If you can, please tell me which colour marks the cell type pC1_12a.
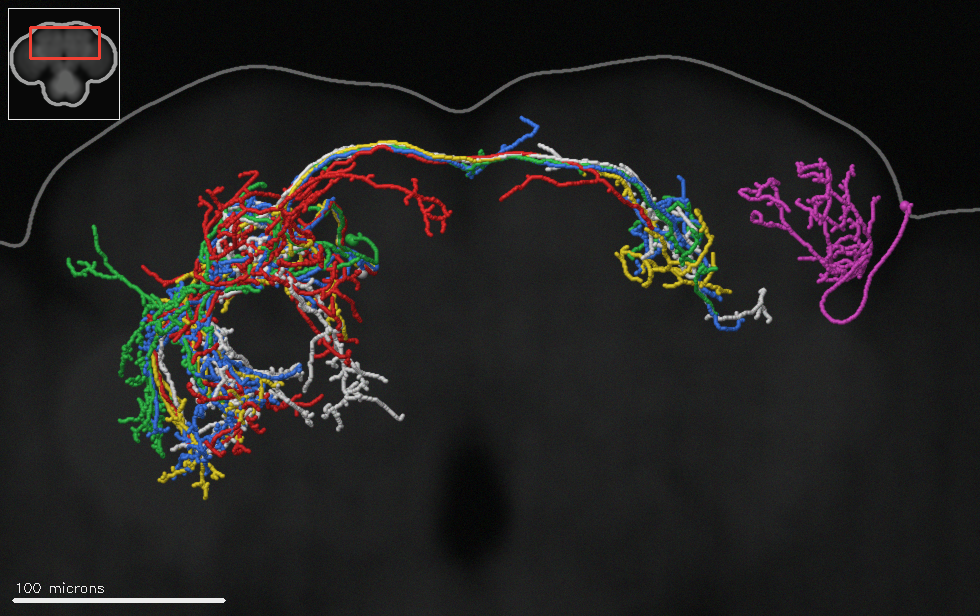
blue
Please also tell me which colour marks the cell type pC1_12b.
white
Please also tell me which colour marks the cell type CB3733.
magenta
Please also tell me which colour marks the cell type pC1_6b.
yellow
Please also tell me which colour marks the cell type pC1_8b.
green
